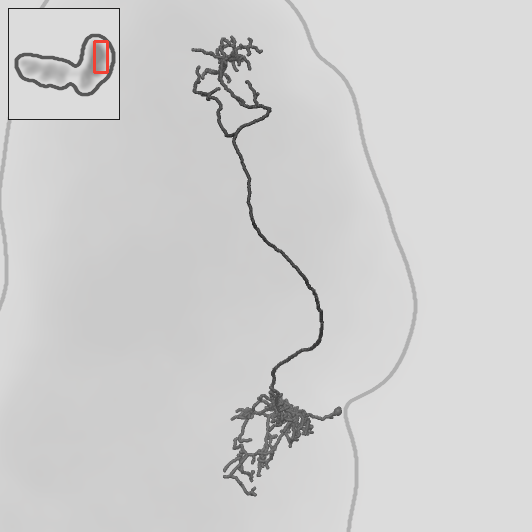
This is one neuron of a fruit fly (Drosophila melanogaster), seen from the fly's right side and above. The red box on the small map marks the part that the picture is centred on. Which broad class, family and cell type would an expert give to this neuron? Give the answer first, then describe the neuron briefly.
It is a central-brain intrinsic neuron. The family is hemilineage FLAa2. The cell type is GNG488. The picture shows dozens of branch ends. In this view it is more than twice as tall as it is wide.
